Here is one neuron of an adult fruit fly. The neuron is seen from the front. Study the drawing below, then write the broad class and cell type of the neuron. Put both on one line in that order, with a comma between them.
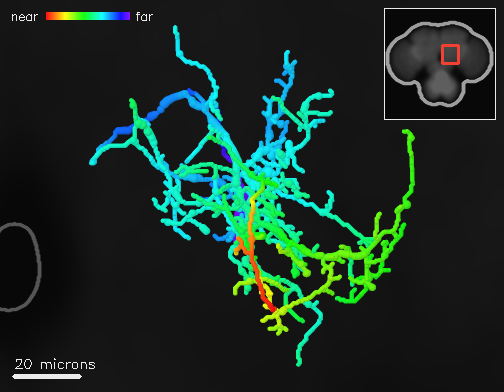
central-brain intrinsic neuron, CB0657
